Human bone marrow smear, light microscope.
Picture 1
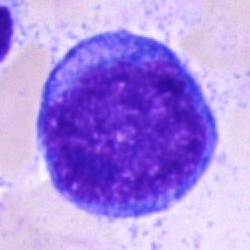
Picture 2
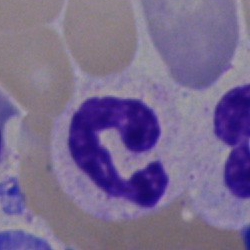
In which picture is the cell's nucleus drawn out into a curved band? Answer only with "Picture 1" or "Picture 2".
Picture 2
